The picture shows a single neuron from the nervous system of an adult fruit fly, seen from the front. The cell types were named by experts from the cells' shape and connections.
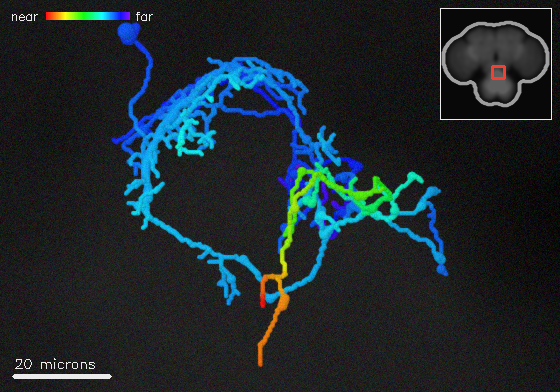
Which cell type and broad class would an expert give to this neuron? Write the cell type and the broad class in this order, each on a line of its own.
INXXX415
nerve-cord intrinsic neuron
